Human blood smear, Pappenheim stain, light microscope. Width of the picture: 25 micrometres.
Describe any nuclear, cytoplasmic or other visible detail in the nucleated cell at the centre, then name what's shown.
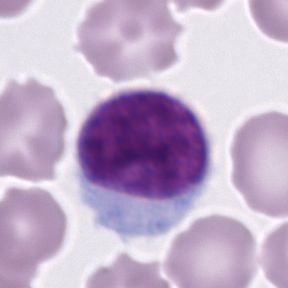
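Nucleus round, not lobed. Cytoplasm forms a crescent below the nucleus, with no distinct granules. Cell surface without projections. Hairy cell.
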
